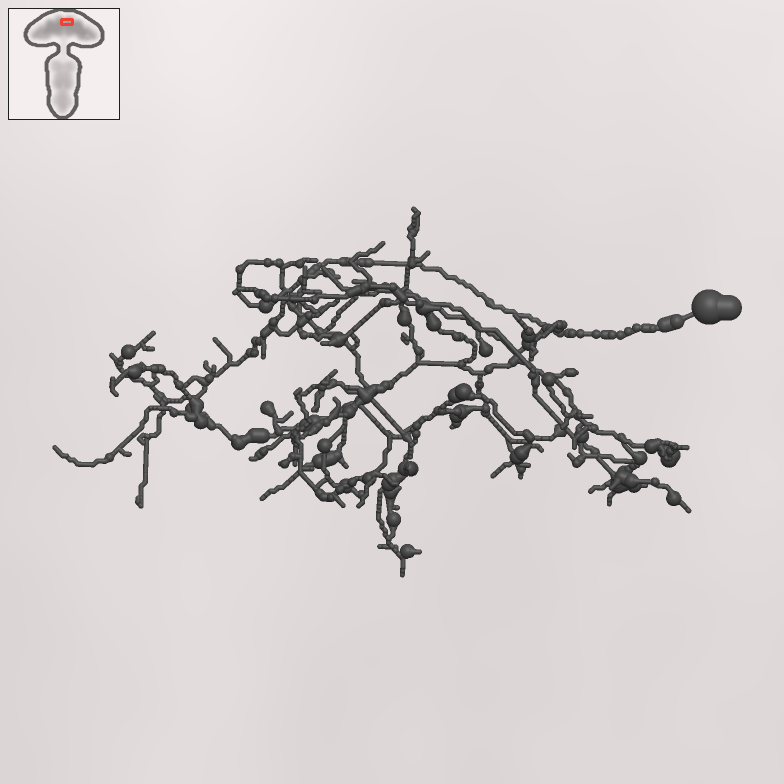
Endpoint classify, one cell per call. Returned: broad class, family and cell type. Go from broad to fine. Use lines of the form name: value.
broad class: central-brain intrinsic neuron
family: hemilineage TRdm
cell type: GNG261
